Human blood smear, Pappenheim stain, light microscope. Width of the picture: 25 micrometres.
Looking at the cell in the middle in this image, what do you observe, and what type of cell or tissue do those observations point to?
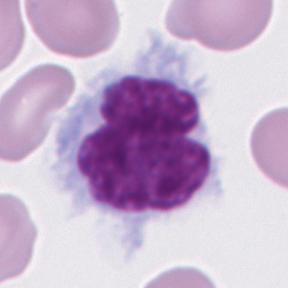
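Look first at the edge: fine hair-like projections extend from the cell around most of its circumference. Now follow the nucleus; its outline is lobulated, with indentations on its sides, and you won't find a distinct nucleolus in it. The cytoplasm shows no granules. What you have here is a hairy cell.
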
